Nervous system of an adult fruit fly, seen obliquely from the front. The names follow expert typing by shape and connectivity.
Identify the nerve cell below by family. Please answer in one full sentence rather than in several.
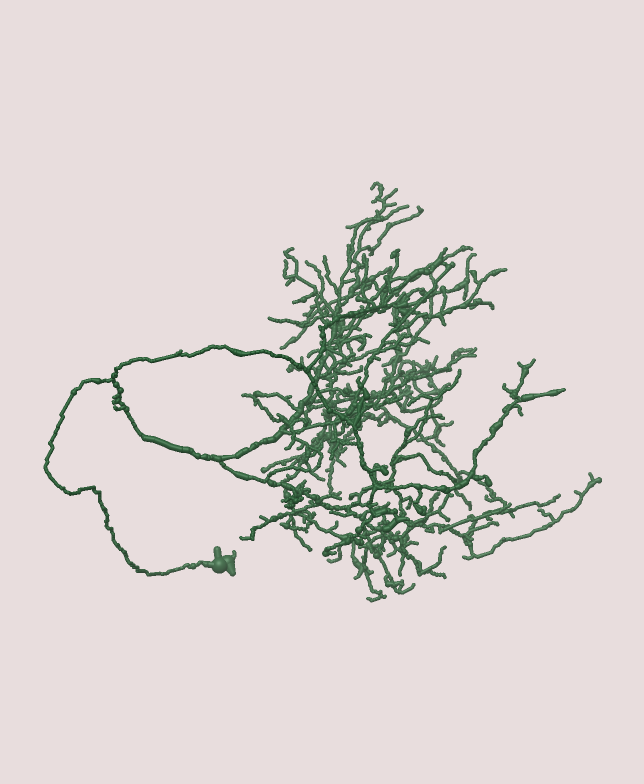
In family terms, the nerve cell is hemilineage 02A.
